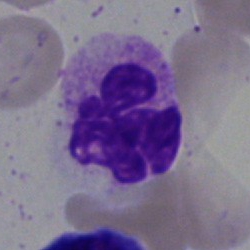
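Segmented neutrophil, the central cell in a stained bone marrow smear. The chromatin is dark purple and coarsely clumped. The cytoplasm is pale pinkish-lilac and forms a band that is widest above the nucleus. Fine purple granules are scattered through the cytoplasm.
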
